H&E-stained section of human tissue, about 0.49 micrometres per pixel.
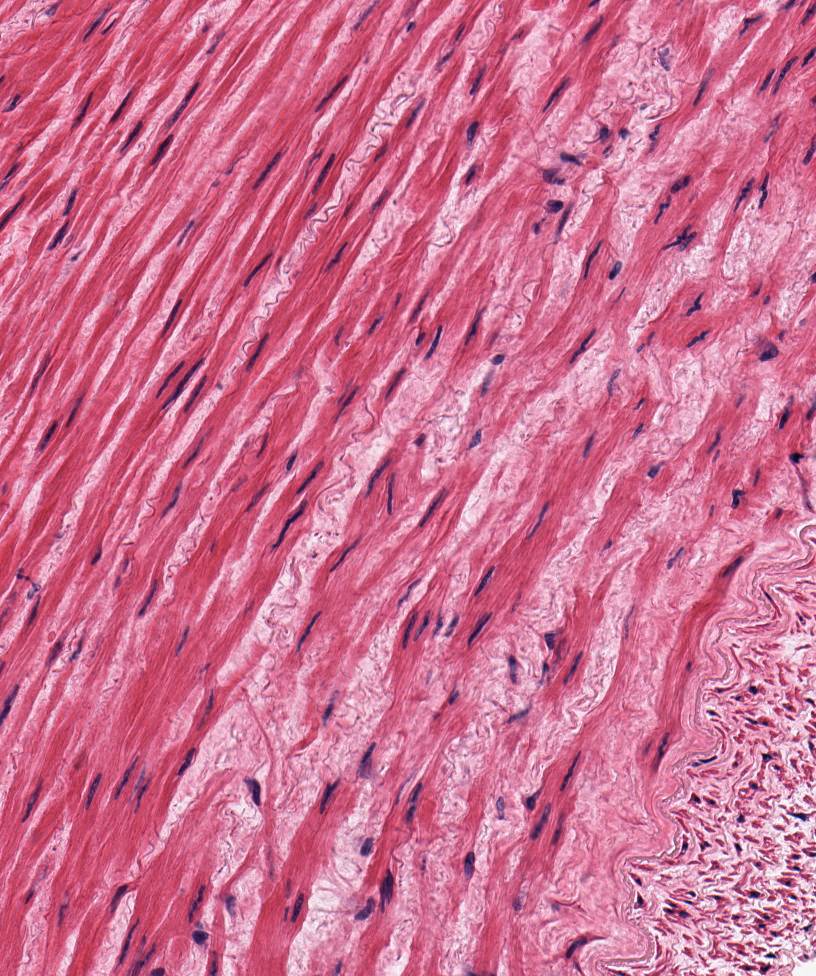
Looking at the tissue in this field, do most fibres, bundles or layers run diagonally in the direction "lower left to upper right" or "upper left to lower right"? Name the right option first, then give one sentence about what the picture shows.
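Lower left to upper right. Most of the field is filled with parallel bundles of smooth muscle running obliquely from lower left to upper right.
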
